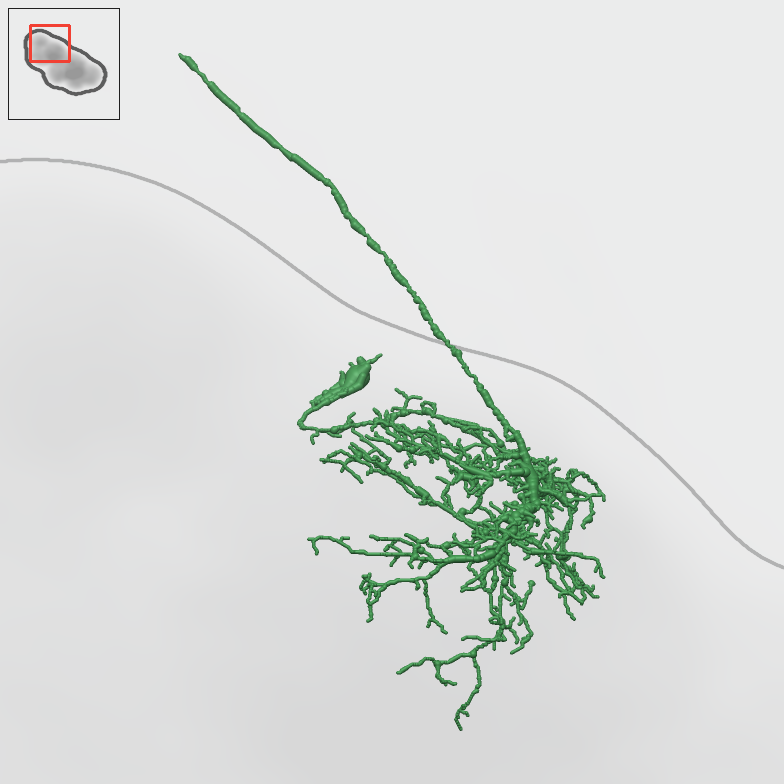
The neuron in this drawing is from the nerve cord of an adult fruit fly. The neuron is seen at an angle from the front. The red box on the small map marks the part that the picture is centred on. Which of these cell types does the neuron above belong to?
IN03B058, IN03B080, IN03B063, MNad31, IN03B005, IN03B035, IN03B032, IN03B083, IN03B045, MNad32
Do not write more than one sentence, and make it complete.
The cell type that fits this neuron is MNad32.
